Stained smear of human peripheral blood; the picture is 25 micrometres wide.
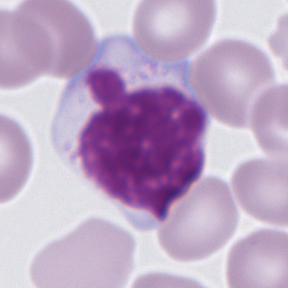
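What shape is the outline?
Irregular and angular rather than round.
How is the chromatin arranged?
Dense and clumped, with small paler patches between.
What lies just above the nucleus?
A few fine purplish granules in the cytoplasm.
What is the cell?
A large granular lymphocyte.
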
